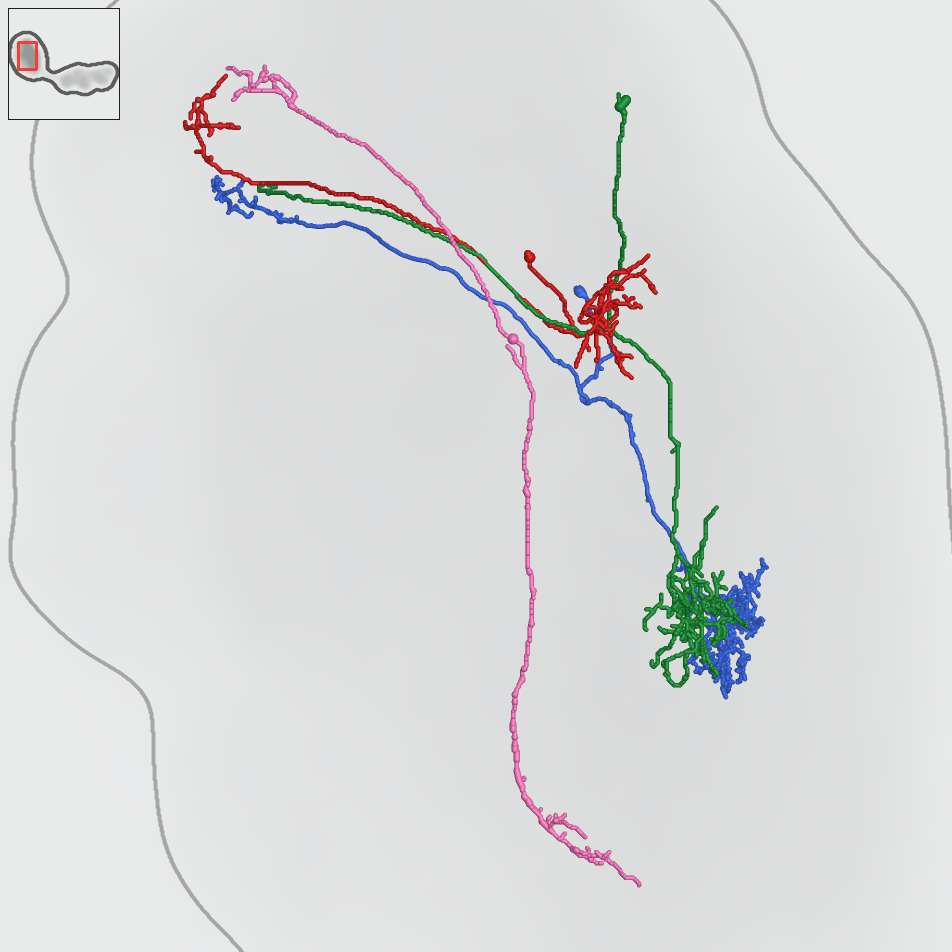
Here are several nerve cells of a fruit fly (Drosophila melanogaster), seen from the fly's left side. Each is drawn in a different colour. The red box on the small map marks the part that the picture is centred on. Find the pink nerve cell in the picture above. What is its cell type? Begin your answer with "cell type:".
cell type: LC10a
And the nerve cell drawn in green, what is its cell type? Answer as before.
cell type: LC10b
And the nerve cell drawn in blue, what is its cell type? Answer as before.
cell type: LC10e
